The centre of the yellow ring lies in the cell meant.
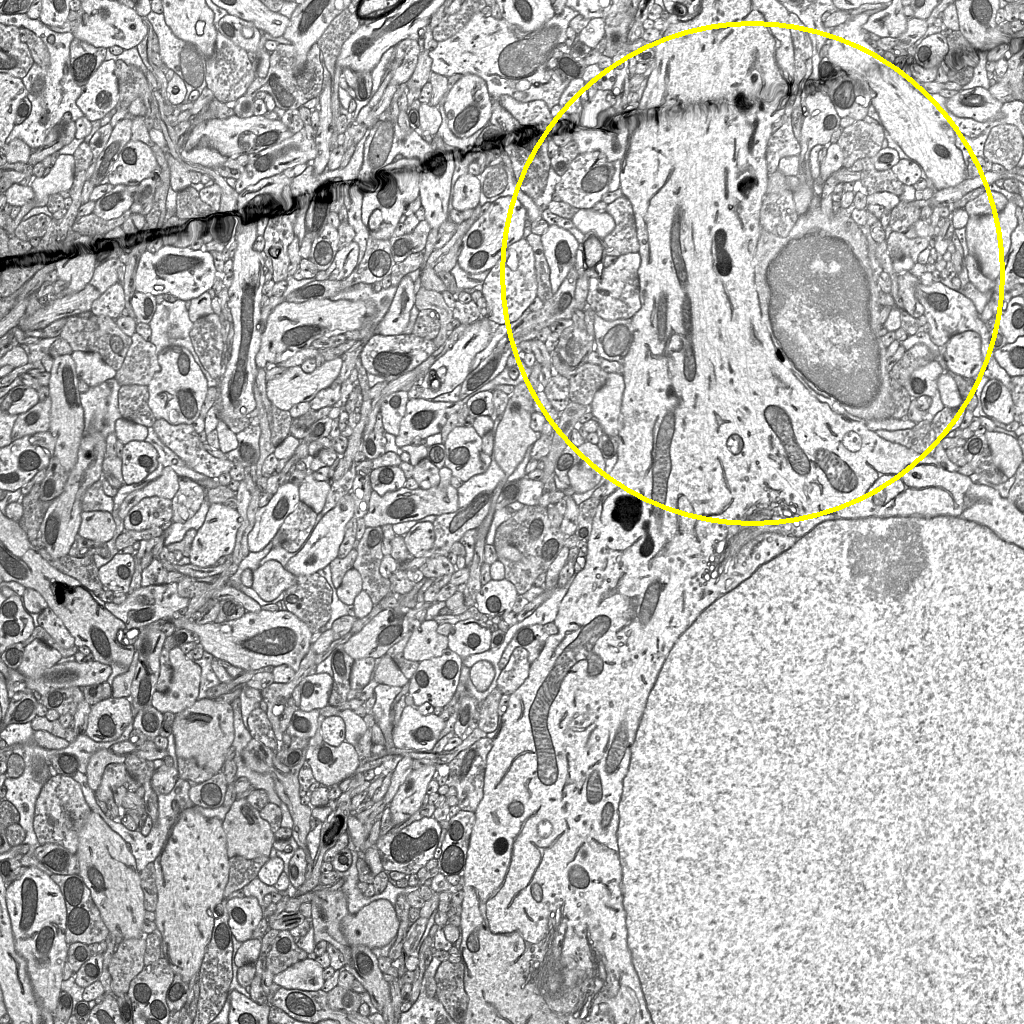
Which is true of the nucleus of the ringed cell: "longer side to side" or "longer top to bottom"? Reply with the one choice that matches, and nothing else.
Longer top to bottom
